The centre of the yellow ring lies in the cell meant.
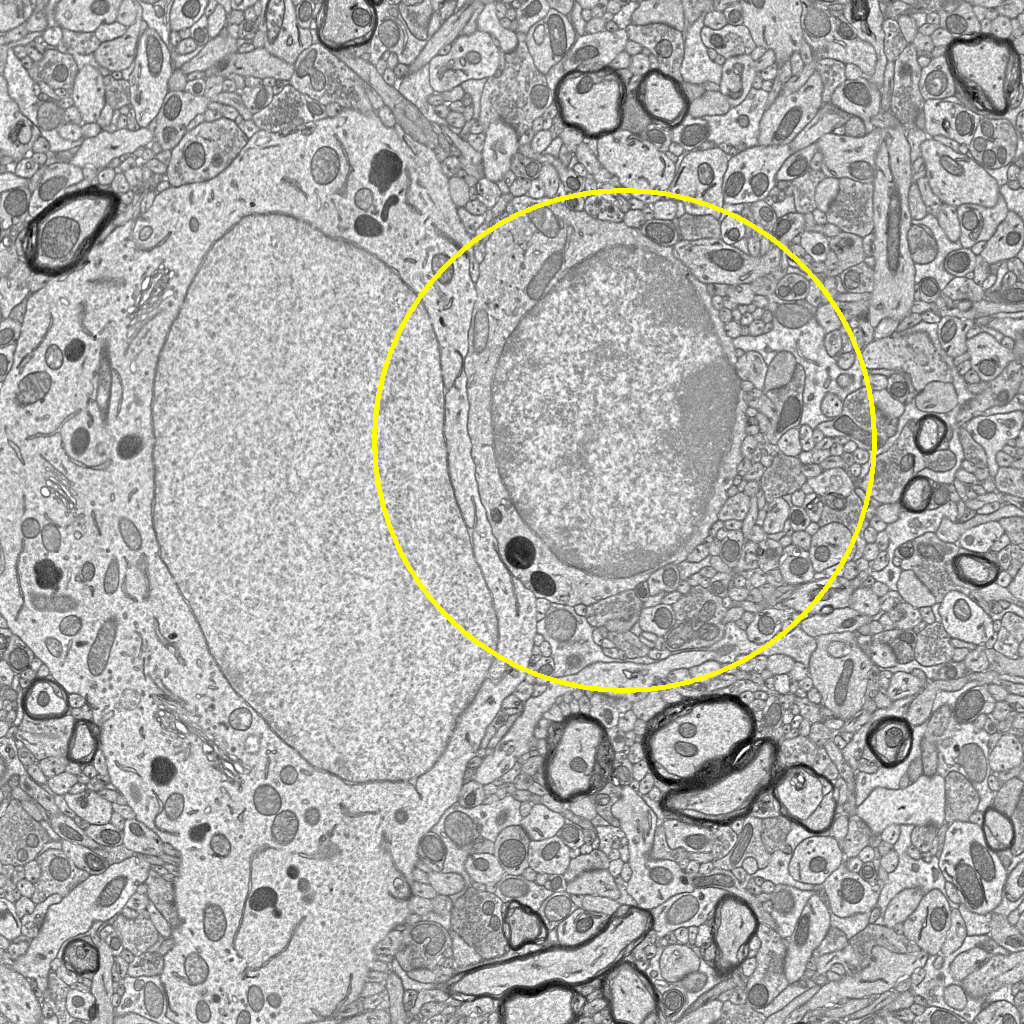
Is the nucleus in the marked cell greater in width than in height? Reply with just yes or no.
No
